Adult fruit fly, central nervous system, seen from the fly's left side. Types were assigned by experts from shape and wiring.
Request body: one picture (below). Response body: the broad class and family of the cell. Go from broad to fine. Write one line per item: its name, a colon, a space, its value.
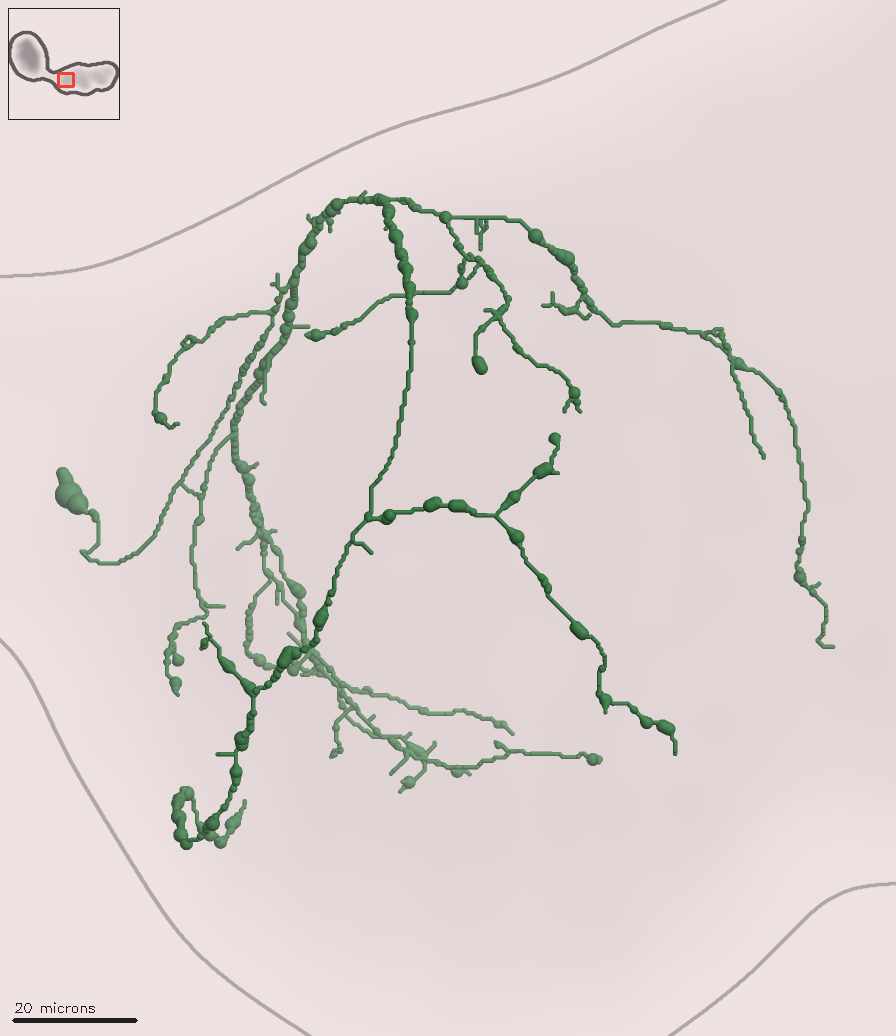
broad class: nerve-cord intrinsic neuron
family: hemilineage 08A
